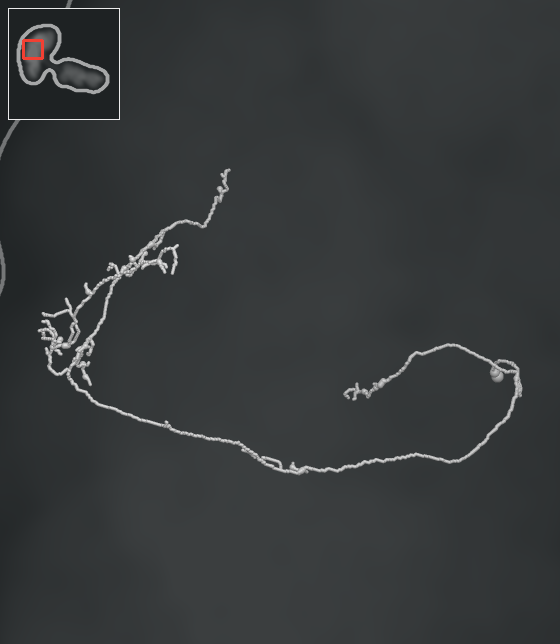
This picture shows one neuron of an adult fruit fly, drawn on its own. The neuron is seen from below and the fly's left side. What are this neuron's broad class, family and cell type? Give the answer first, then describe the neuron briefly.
Its broad class is central-brain intrinsic neuron. Its family is called class Kenyon Cell. The cell type is KCab-p. It is in the brain and does not reach the nerve cord. Its cell body lies on the right of the picture.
